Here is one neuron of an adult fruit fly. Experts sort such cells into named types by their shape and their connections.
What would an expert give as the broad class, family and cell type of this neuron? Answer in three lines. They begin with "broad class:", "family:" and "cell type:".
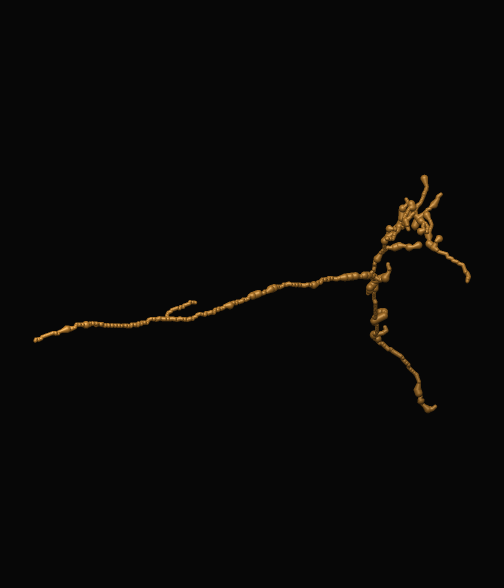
broad class: sensory neuron entering the nerve cord
family: class mechanosensory tactile
cell type: SNta03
